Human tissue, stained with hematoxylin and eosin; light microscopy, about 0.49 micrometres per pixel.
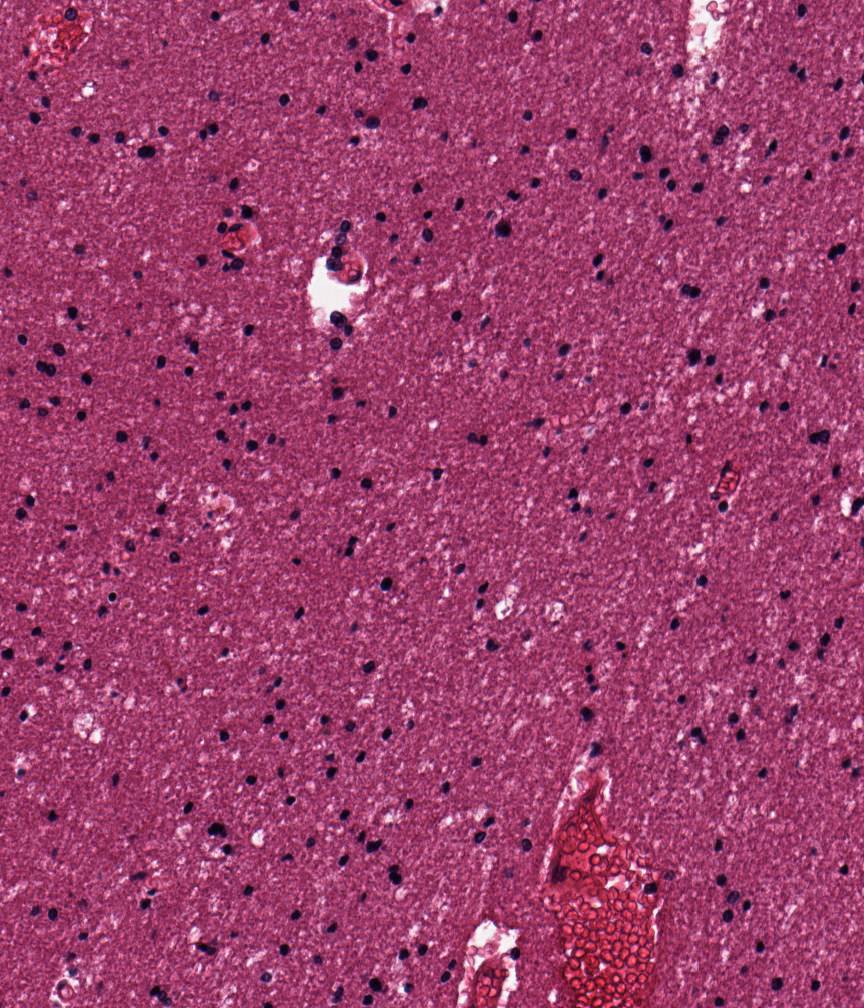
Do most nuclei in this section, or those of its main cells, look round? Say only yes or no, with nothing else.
Yes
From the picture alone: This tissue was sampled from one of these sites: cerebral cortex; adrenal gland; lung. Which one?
cerebral cortex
